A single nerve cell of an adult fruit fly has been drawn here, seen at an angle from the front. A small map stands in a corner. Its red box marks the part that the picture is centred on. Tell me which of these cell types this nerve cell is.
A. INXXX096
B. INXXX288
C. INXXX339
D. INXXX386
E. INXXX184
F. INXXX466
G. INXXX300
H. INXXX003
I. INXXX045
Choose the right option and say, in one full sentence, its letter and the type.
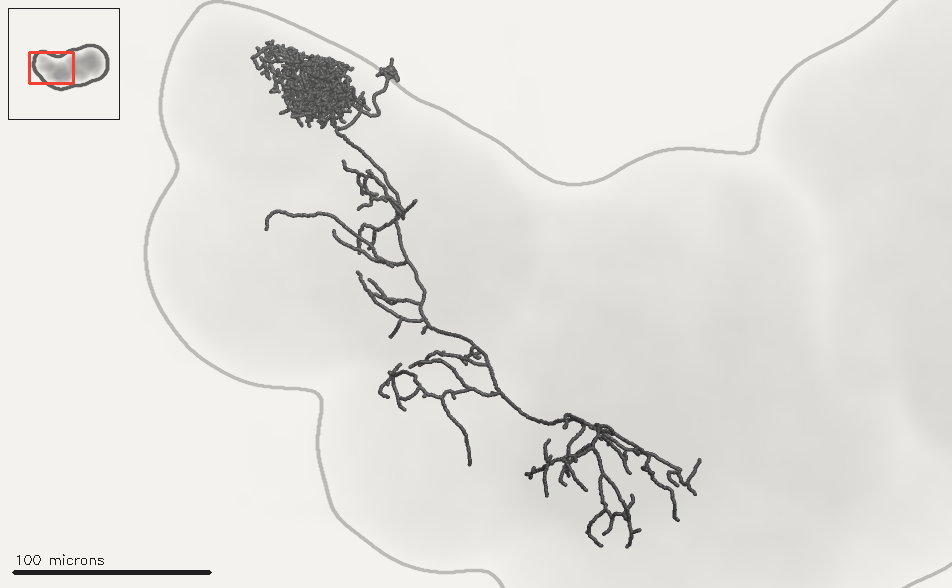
In option A is INXXX096, which is the cell type of the nerve cell.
